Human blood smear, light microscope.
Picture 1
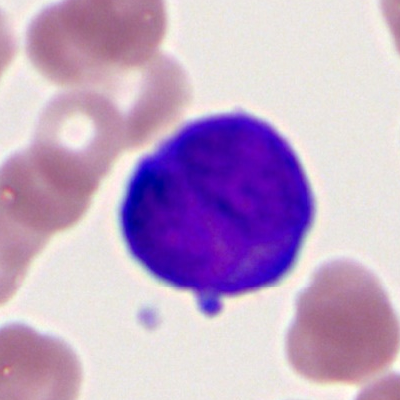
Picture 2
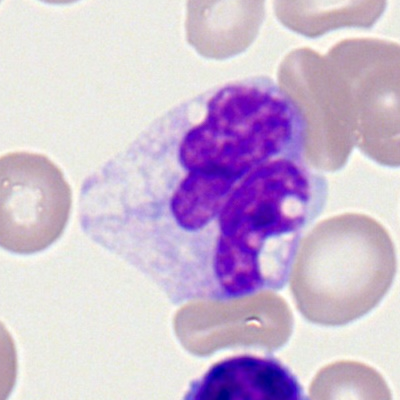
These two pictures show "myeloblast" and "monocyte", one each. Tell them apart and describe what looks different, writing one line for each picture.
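Picture 1 – myeloblast. No vacuoles are visible in the cell.
Picture 2 – monocyte. A few small clear vacuoles lie next to the nucleus.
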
